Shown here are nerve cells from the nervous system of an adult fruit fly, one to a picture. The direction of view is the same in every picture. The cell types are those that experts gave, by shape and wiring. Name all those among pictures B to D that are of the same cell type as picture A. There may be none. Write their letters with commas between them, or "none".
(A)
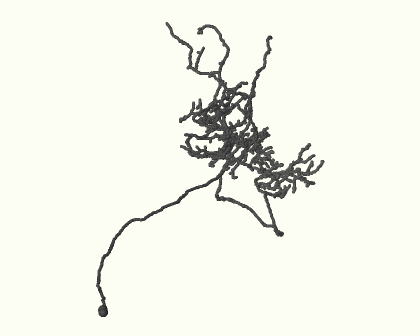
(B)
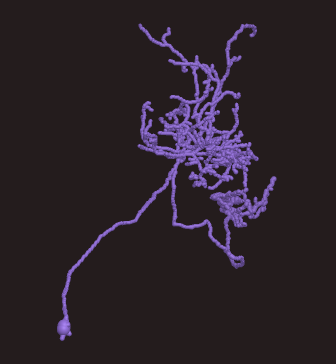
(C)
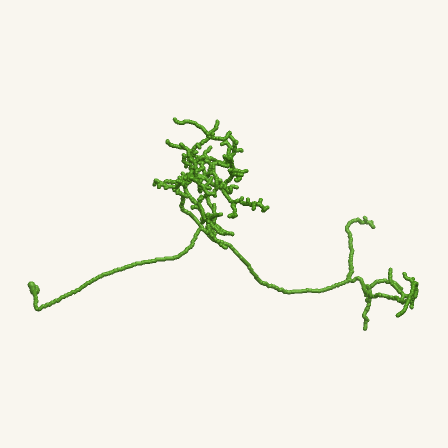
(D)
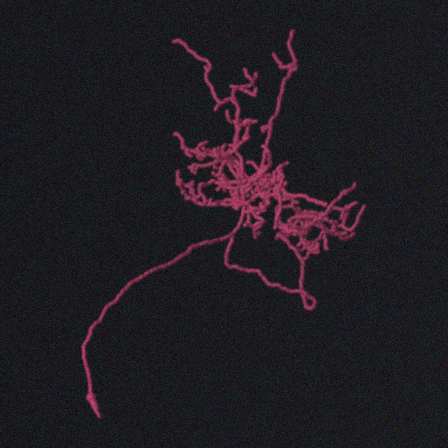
B, D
